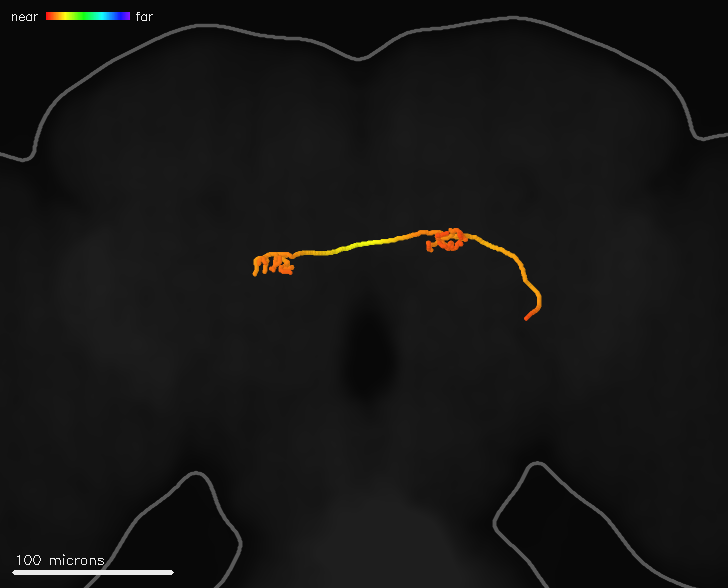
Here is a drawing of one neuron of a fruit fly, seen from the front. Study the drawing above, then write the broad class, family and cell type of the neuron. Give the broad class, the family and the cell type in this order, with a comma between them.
sensory neuron entering the brain, class olfactory, ORN_D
